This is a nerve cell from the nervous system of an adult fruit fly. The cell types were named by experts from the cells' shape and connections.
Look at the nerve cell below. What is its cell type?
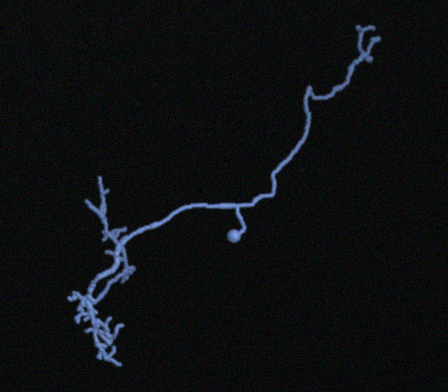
LLPC2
